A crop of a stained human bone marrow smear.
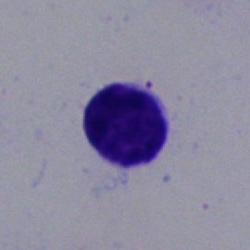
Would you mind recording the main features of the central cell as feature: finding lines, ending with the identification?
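Outline: nice and round, smooth all the way.
Nucleus: takes up nearly the whole cell.
Cytoplasm: barely any showing around the nucleus.
Chromatin: dense, stained dark purple.
So that's a: lymphocyte.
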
